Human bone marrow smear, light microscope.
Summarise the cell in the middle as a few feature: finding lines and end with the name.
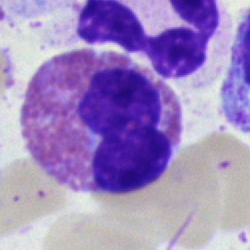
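Nucleus: toward right side
Chromatin: dense, dark purple
Cytoplasm: abundant, filling left half
Granules: many, pinkish-purple, throughout cytoplasm
Identification: eosinophil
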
